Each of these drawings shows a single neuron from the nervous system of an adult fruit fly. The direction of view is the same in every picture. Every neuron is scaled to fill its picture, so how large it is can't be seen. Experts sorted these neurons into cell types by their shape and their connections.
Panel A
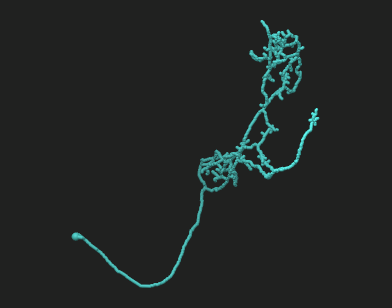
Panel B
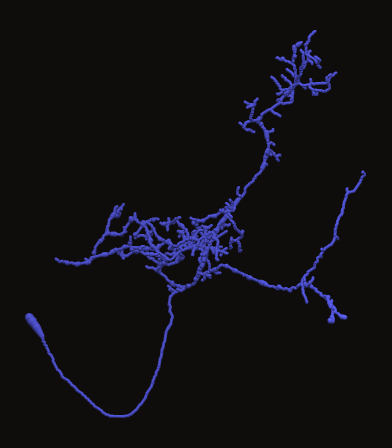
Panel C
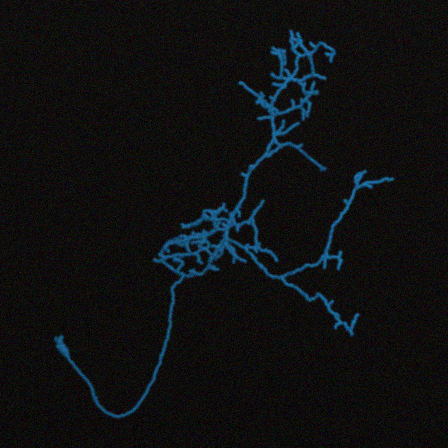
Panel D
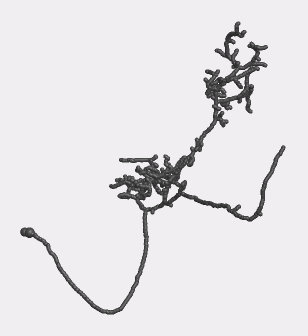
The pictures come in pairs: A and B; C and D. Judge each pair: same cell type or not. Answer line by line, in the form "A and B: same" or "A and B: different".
A and B: different
C and D: same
